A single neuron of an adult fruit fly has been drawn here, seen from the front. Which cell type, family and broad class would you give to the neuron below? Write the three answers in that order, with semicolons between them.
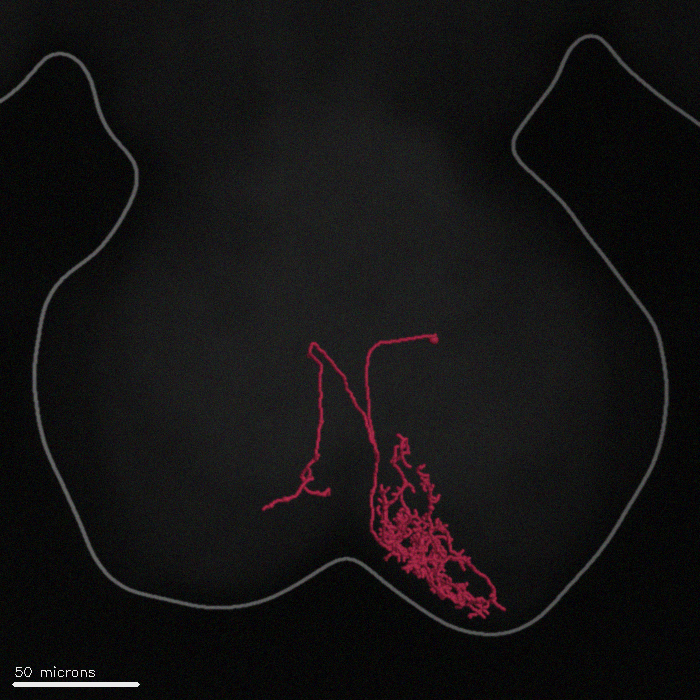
IN23B057; hemilineage 23B; nerve-cord intrinsic neuron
